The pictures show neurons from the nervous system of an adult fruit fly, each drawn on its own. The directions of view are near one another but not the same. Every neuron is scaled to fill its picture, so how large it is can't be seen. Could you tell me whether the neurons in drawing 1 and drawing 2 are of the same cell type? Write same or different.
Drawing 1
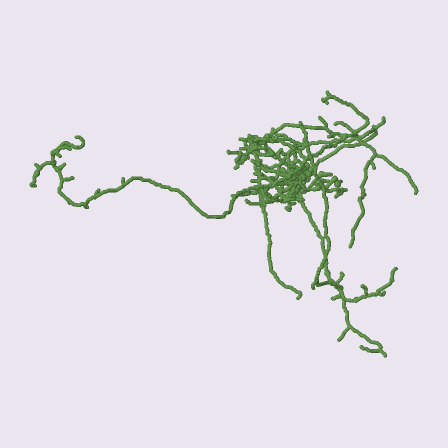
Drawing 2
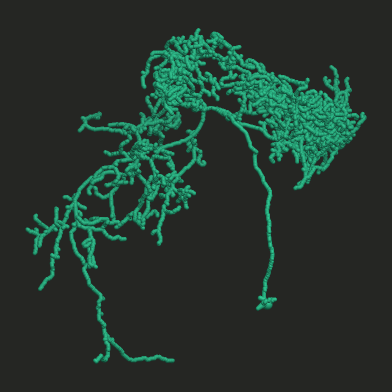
different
